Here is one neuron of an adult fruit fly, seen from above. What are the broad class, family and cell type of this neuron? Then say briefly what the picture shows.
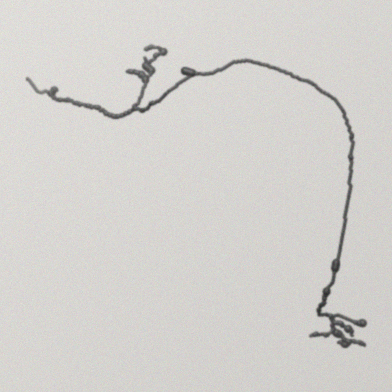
This is a sensory neuron entering the brain. The name of its family is class olfactory. The cell type is ORN_DC2. The drawing shows no cell body. It has a dozen or fewer branch ends.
